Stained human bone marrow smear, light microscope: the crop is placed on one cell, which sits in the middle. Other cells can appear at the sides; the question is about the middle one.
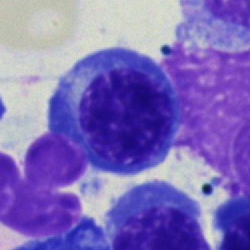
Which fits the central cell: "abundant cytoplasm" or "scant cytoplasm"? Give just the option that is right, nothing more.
Scant cytoplasm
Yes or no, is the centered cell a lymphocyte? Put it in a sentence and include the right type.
No, the middle cell is not a lymphocyte, it being an erythroblast.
